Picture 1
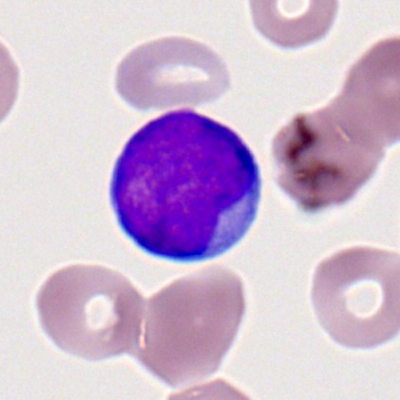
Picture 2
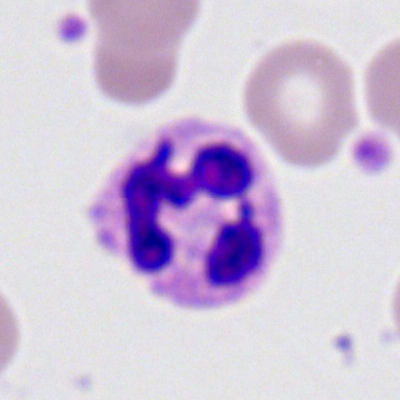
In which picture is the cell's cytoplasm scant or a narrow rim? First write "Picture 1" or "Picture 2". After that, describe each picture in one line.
Picture 1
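What picture 1 shows: The cytoplasm is scant, seen mainly as a thin crescent at the lower right.
What picture 2 shows: The cytoplasm is plentiful and pale pinkish-lilac.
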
